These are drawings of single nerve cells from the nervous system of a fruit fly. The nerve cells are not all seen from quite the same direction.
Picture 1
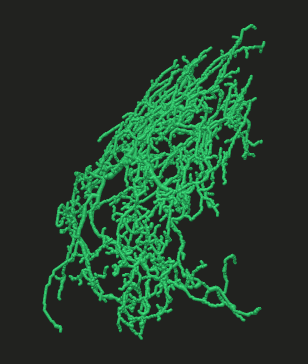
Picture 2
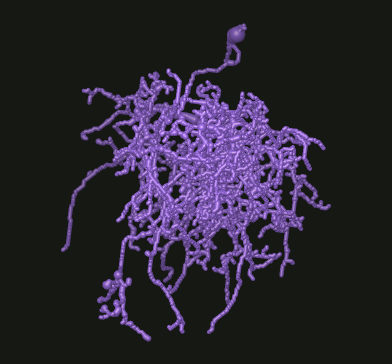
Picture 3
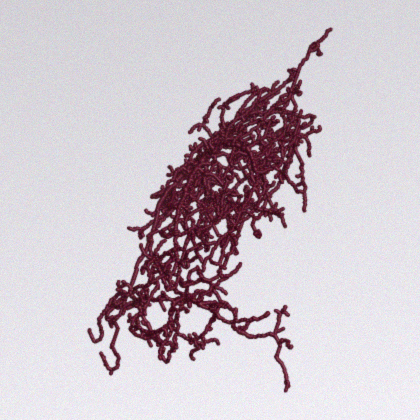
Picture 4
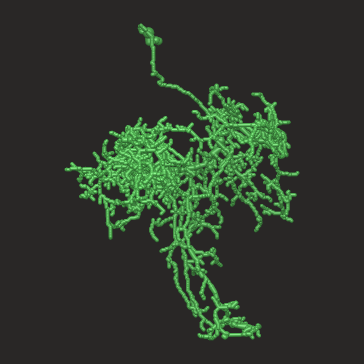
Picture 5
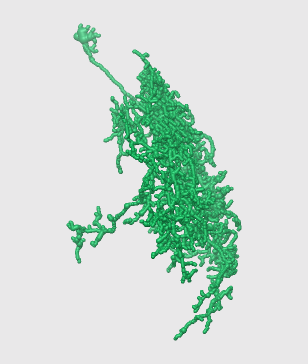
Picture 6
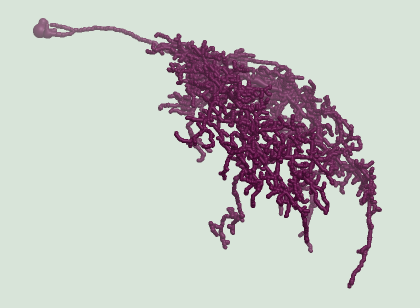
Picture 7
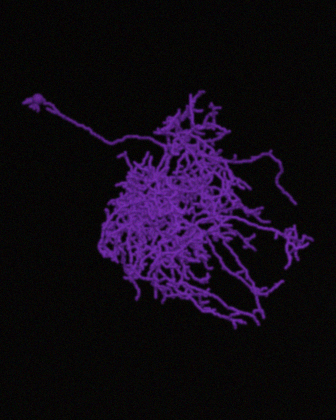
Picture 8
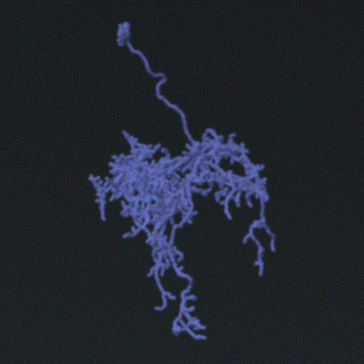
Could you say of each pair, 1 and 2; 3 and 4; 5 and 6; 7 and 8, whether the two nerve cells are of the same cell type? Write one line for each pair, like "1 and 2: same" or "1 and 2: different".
1 and 2: same
3 and 4: different
5 and 6: same
7 and 8: different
